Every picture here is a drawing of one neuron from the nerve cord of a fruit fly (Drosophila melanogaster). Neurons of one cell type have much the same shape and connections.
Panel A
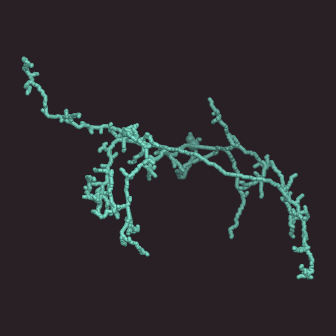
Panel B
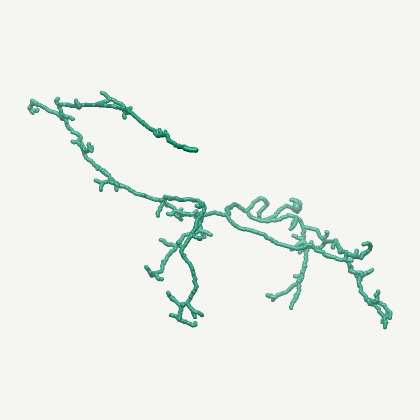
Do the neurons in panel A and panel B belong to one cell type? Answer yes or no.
yes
